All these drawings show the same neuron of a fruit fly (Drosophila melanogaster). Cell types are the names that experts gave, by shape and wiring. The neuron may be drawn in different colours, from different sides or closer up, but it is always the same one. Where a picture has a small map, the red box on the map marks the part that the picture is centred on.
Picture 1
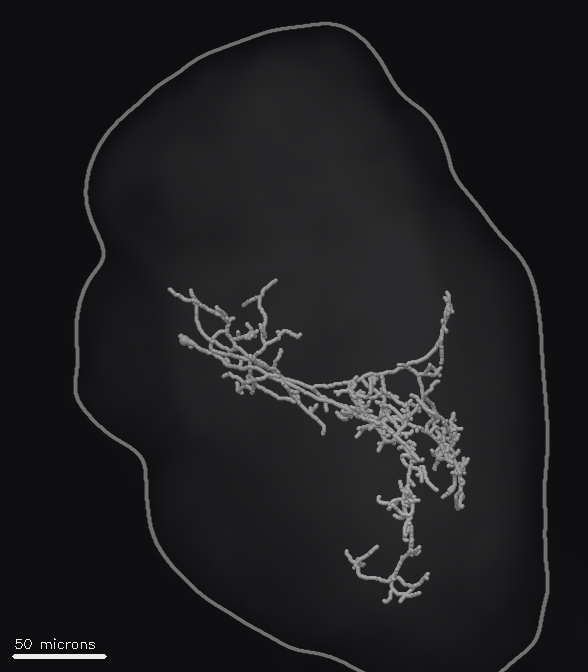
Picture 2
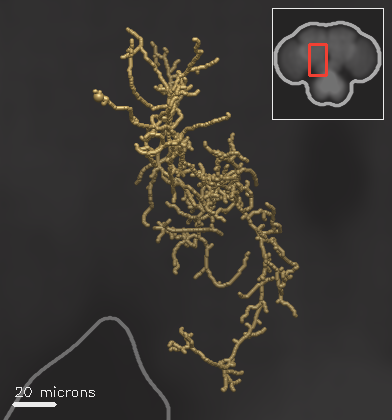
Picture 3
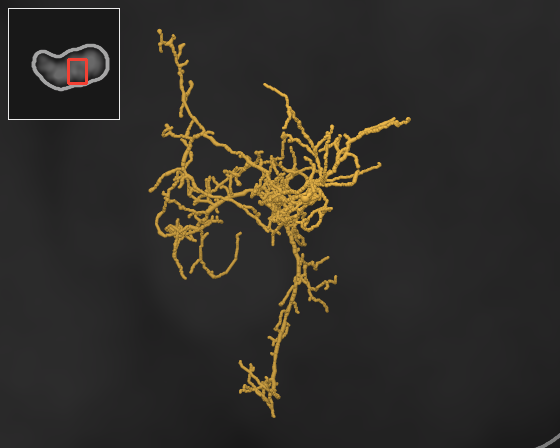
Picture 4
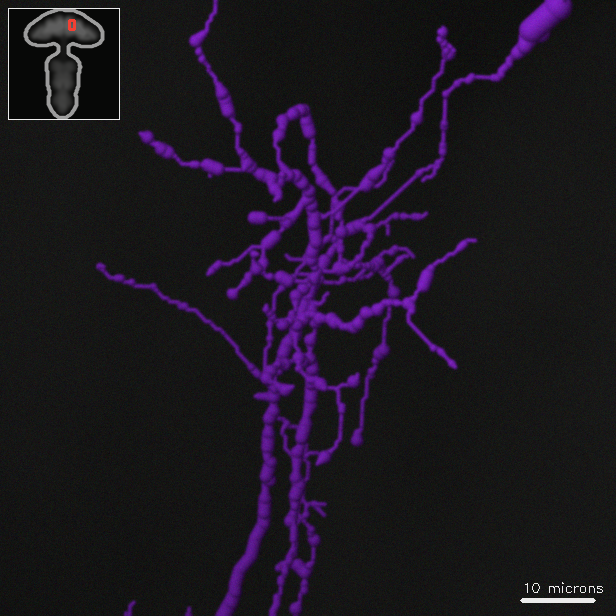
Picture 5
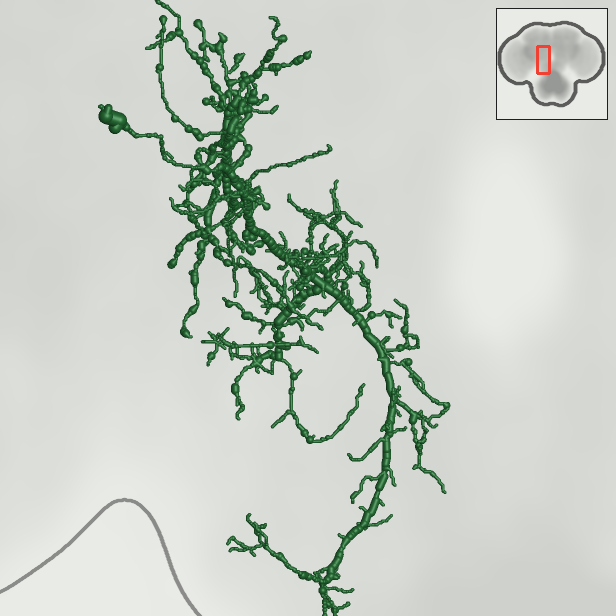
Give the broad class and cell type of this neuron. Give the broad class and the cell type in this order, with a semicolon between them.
central-brain intrinsic neuron; LAL111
